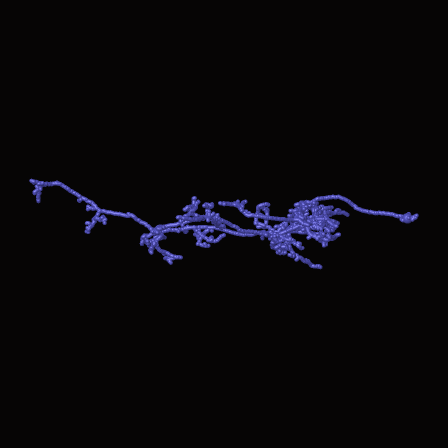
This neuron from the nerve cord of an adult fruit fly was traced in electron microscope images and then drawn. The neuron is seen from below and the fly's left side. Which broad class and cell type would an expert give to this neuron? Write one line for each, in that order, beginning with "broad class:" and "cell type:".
broad class: nerve-cord intrinsic neuron
cell type: INXXX101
